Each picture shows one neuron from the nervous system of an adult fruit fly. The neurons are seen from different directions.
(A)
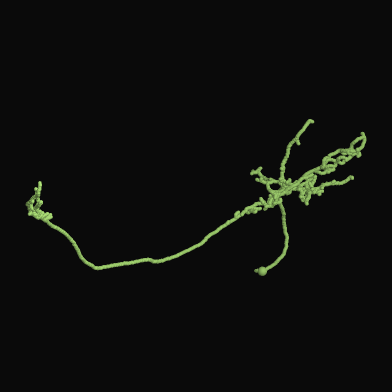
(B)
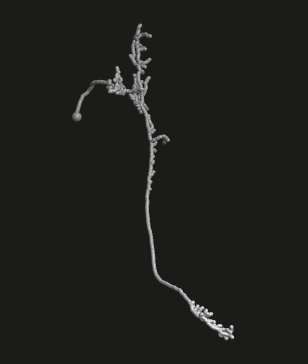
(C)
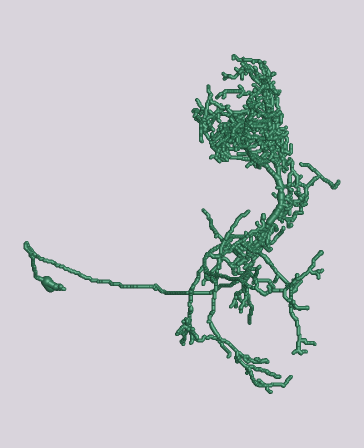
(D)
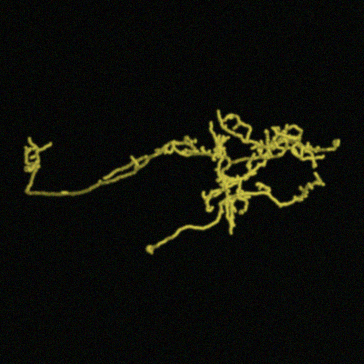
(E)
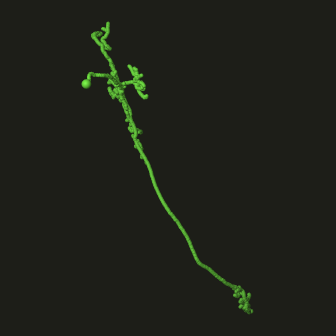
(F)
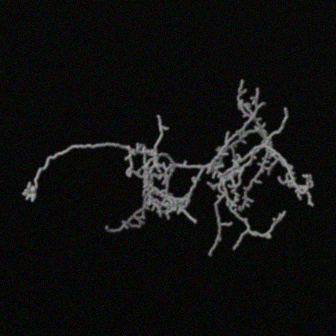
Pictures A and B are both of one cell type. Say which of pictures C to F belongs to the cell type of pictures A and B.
E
